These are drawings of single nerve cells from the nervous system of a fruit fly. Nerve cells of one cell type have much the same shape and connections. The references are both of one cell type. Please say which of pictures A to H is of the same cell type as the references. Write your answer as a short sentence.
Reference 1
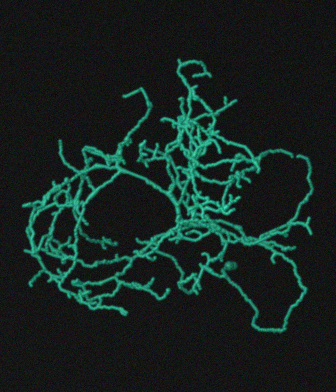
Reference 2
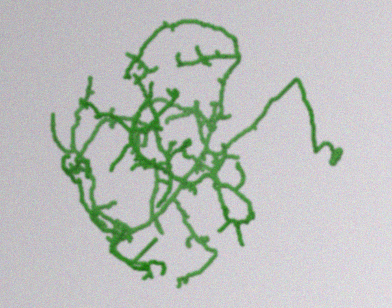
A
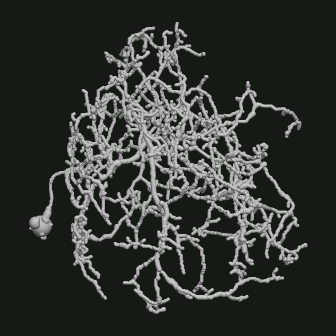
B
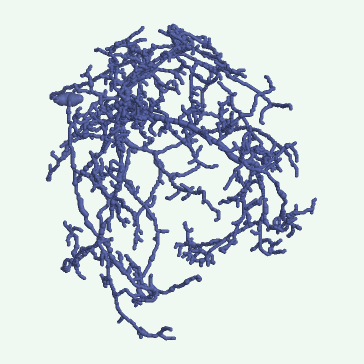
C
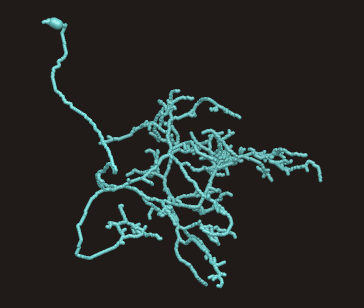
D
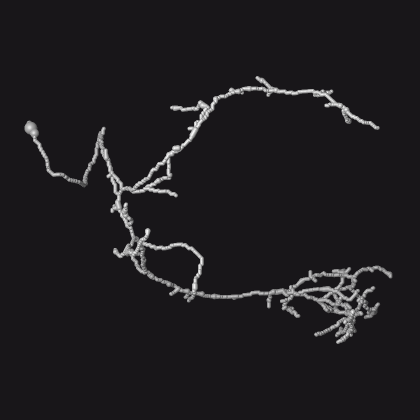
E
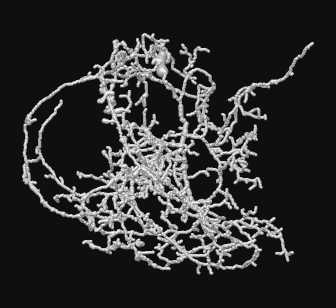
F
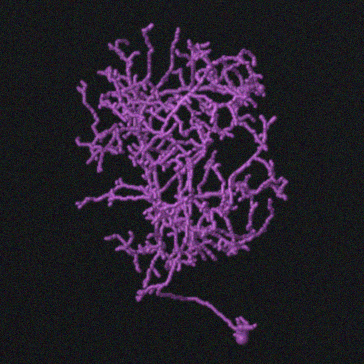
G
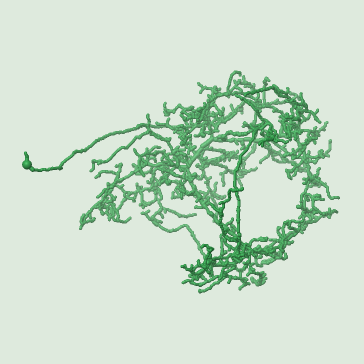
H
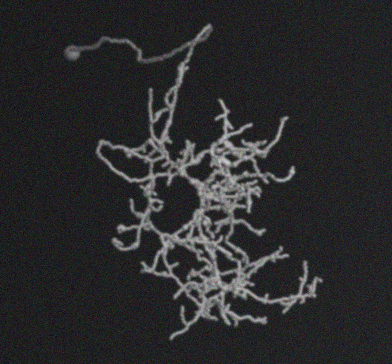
Picture H is of the same cell type.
